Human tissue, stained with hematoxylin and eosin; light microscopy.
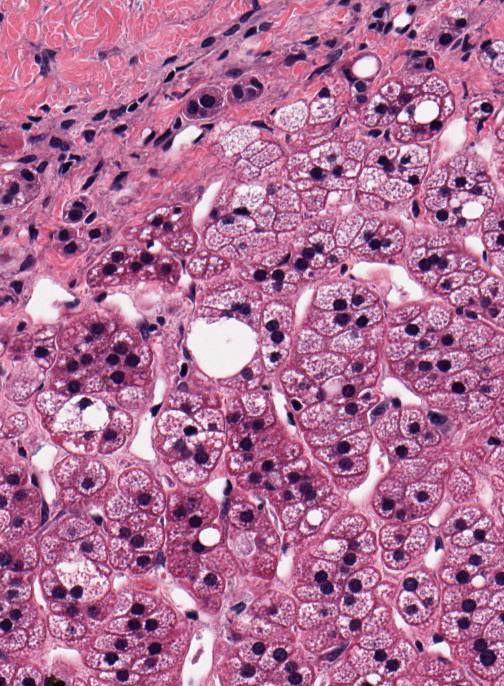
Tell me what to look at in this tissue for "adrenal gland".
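Adrenal gland, then. Below the top edge, rounded nests and short cords of cells, split by thin partitions, fill the field. Each nest cell has abundant pale cytoplasm, finely bubbly or foamy, and one small, round, dark, roughly central nucleus. Between the nests run thin-walled, slit-like channels lined by flat cells, without thick muscular walls.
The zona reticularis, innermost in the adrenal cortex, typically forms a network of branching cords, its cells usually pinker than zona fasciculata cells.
Pale cells in rounded nests don't fit that layer well.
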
